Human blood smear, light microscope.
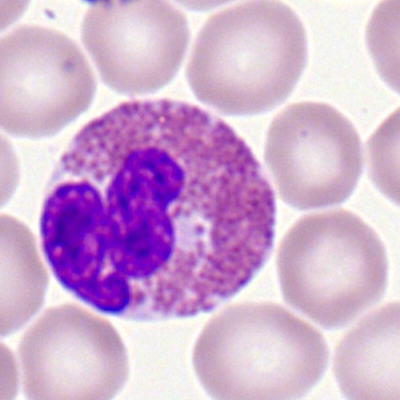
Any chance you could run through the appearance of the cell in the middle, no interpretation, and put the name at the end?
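Notice the smooth, round outline, with no projections reaching out from the surface. Inside, the nucleus is split into two main lobes that stay joined together. The cytoplasm is packed with coarse, round granules of an orange-pink colour. This cell is an eosinophil.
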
